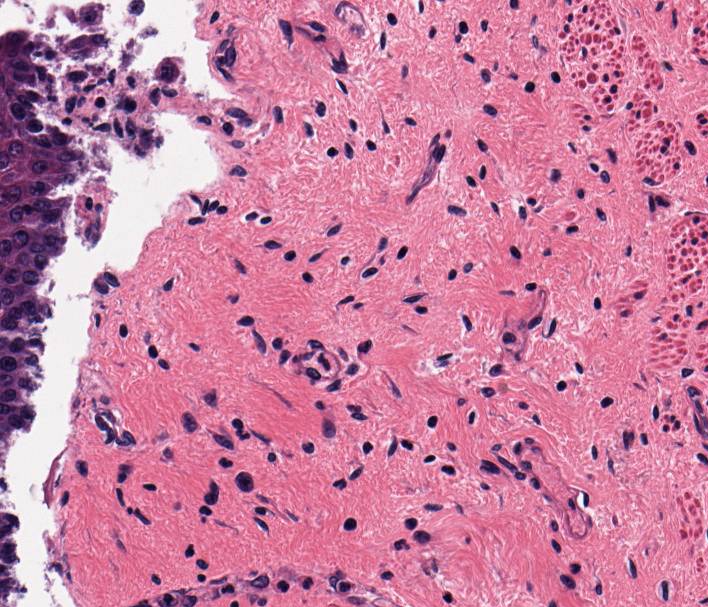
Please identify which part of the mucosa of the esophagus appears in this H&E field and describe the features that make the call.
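Away from the left edge, the field is loose connective tissue, a pink fibrous stroma. Small thin-walled vessels are scattered through it, one near the centre.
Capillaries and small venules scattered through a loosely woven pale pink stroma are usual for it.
The strip at the left edge is darkly stained epithelium, many cell layers thick, with crowded oval nuclei. No fat cells appear anywhere.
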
